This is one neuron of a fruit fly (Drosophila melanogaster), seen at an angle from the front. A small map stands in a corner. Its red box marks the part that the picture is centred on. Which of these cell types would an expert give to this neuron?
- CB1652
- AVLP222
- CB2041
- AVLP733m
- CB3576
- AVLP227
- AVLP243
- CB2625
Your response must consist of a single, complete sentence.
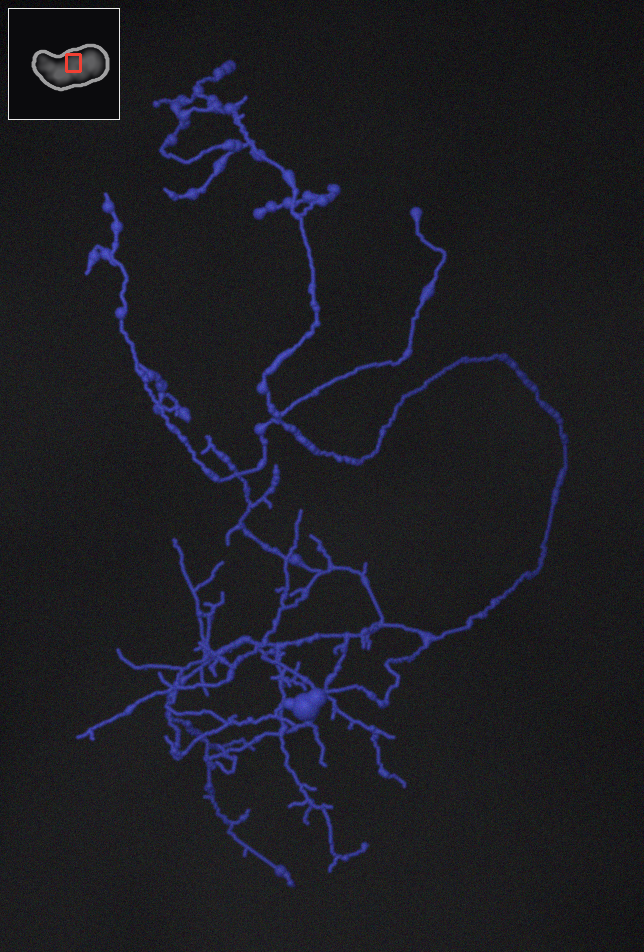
The neuron is a member of cell type AVLP227.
